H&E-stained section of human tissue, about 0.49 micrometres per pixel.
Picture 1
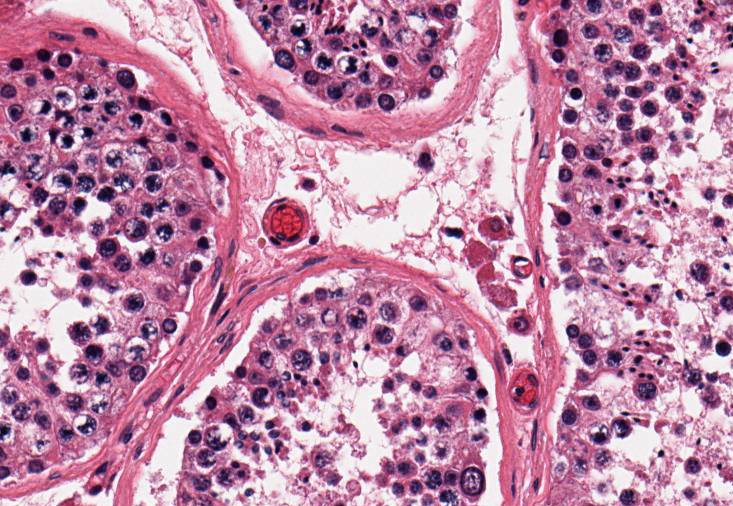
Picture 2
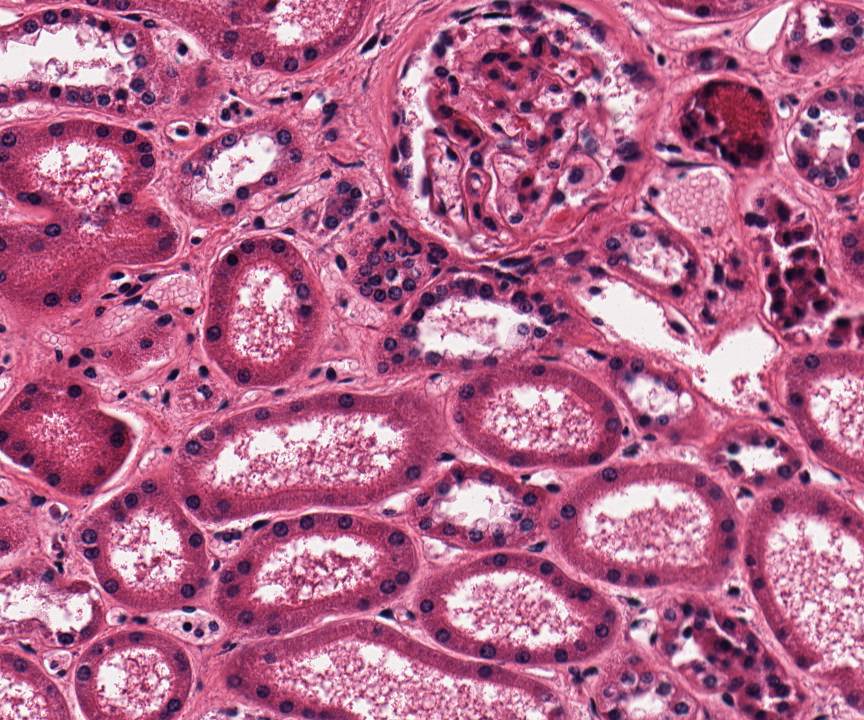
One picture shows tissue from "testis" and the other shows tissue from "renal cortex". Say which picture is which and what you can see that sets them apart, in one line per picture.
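Picture 1: testis. Each tubule is packed with several layers of rounded cells rather than being lined by a single cell layer.
Picture 2: renal cortex. The tubules are lined by a single layer of cuboidal cells with round, dark nuclei.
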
